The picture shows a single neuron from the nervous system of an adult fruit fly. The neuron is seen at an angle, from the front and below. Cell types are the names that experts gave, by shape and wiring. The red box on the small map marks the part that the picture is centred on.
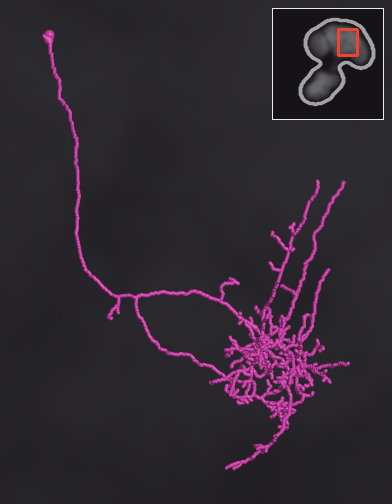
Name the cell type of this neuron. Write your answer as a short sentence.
The cell type is WED094.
